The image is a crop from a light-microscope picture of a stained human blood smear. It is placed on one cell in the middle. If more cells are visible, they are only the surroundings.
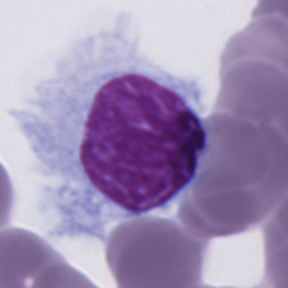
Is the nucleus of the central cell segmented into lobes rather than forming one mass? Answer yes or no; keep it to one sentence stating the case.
No, there is a single compact nucleus in this cell, round, oval or kidney-shaped.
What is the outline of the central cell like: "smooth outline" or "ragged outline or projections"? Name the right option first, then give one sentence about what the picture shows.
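Ragged outline or projections. The cytoplasm ends in many fine, hair-like projections along a ragged border.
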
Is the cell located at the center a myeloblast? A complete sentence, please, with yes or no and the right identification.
No, the middle cell is classified as a hairy cell and not as a myeloblast.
